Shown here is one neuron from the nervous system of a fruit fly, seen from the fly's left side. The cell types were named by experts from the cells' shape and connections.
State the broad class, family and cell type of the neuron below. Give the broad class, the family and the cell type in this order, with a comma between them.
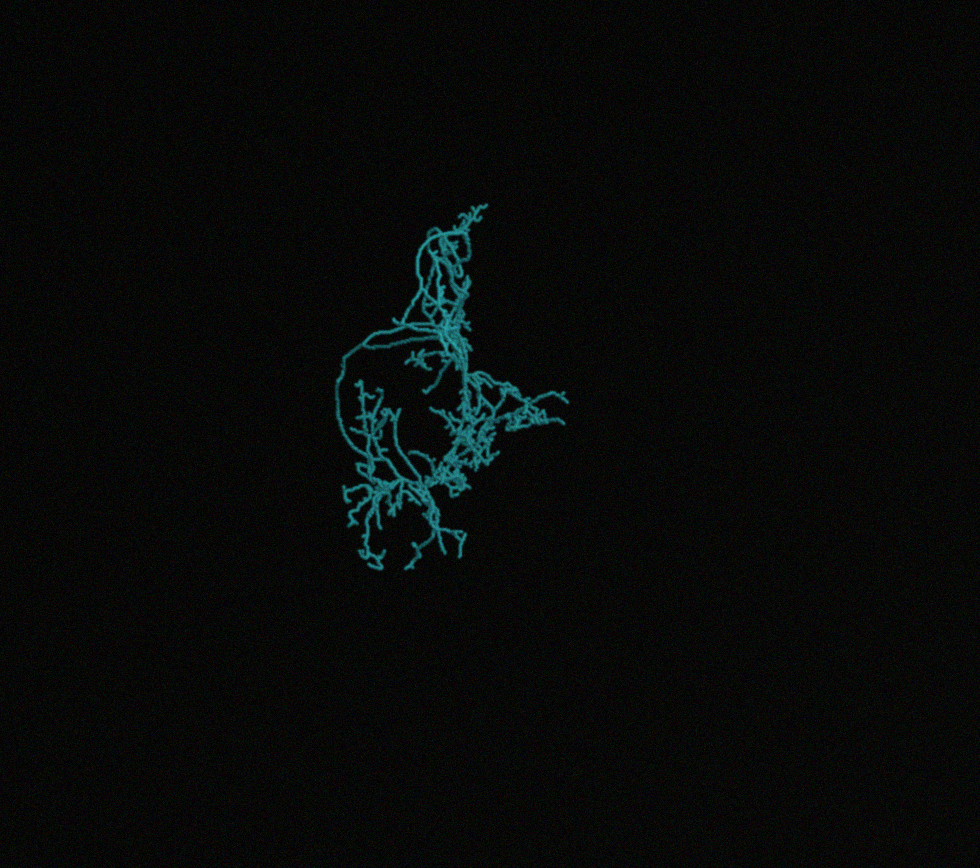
central-brain intrinsic neuron, hemilineage VLPa1_lateral, AVLP306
